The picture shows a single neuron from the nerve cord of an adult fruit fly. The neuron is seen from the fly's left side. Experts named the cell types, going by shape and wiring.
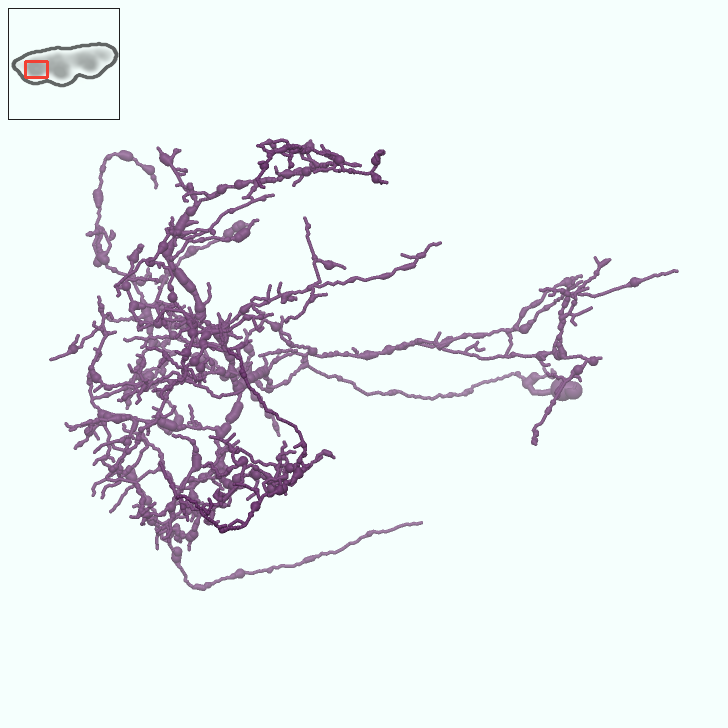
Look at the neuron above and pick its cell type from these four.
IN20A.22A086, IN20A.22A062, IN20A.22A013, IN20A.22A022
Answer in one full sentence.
This neuron is assigned to the cell type IN20A.22A013.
